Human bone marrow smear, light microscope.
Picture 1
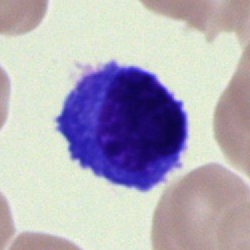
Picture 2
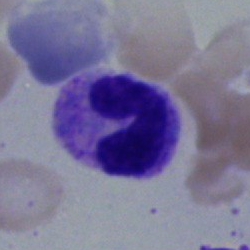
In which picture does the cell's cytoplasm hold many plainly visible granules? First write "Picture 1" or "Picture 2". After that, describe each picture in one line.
Picture 2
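In picture 1: No granules can be seen in the cytoplasm.
In picture 2: Fine violet granules are scattered through the cytoplasm.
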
